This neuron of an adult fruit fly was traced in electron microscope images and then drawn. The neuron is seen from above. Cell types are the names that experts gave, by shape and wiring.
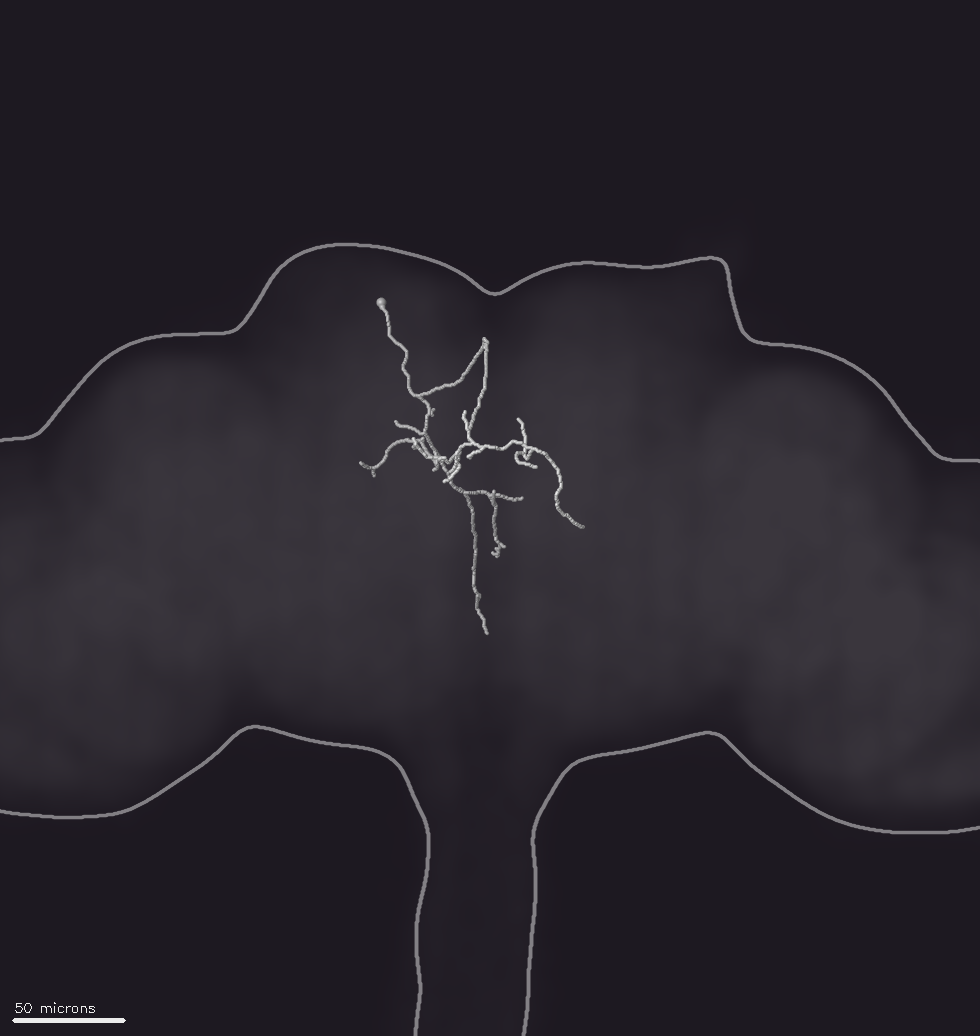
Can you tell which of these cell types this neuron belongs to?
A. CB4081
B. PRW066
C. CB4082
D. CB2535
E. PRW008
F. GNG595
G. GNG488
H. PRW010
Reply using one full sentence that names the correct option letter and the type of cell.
The neuron, by cell type, is CB4081, option A.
